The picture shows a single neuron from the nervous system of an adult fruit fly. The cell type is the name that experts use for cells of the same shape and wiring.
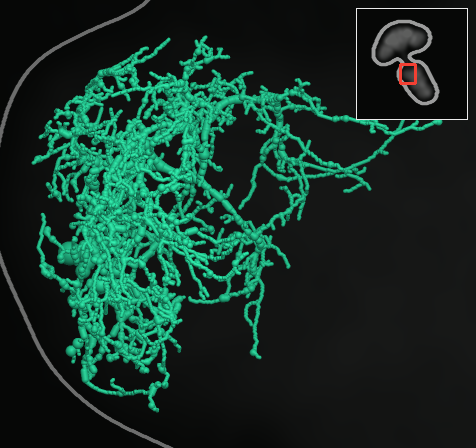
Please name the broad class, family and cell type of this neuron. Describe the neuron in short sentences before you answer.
It is in the nerve cord and does not reach the brain. More than a hundred branch ends can be seen. Its broad class is nerve-cord intrinsic neuron. Its family is hemilineage 13A. Its cell type is IN13A006.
